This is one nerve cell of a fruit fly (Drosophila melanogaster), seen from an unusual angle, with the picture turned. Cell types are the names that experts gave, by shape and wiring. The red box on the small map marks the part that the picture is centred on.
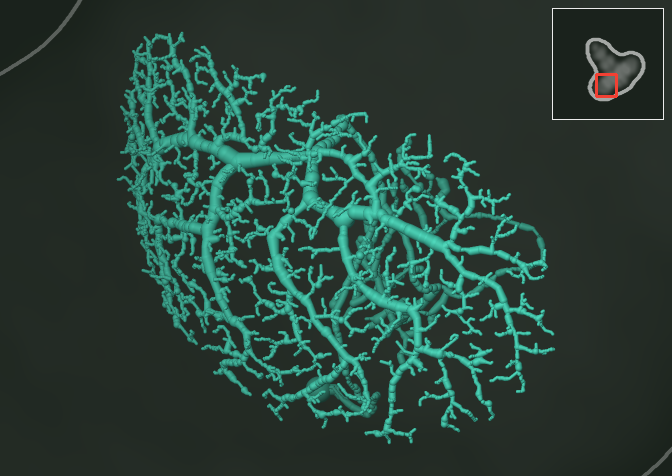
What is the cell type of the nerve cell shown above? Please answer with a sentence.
The cell type is LT1c.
